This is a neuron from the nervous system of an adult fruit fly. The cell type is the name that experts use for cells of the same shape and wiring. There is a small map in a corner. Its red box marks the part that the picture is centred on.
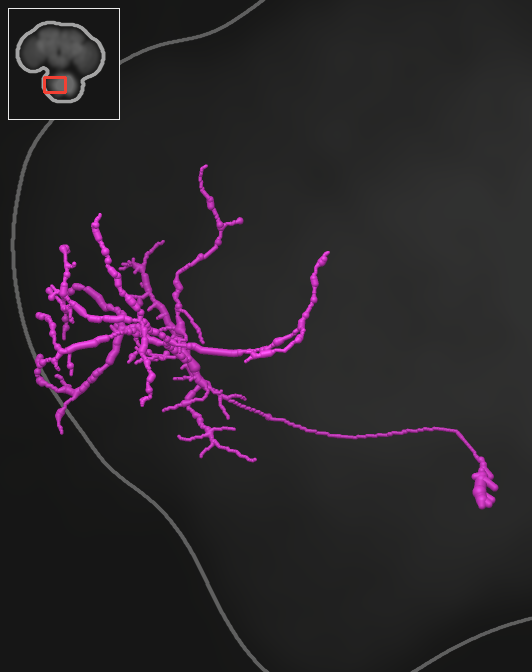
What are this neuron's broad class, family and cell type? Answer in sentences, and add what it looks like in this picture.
This is a nerve-cord intrinsic neuron. The family is hemilineage 13B. It is of cell type IN13B033. The cell body is at the lower right of the picture. The picture shows dozens of branch ends.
